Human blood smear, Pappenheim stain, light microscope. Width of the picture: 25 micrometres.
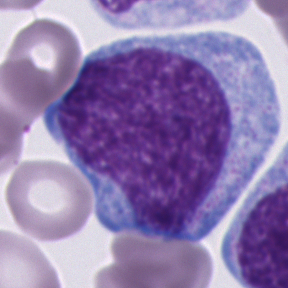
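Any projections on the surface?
None; the outline's smooth.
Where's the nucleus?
Off-centre toward the left, with the widest band of cytoplasm on the right.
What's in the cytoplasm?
Fine reddish-purple granules, scattered through it.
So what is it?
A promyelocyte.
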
